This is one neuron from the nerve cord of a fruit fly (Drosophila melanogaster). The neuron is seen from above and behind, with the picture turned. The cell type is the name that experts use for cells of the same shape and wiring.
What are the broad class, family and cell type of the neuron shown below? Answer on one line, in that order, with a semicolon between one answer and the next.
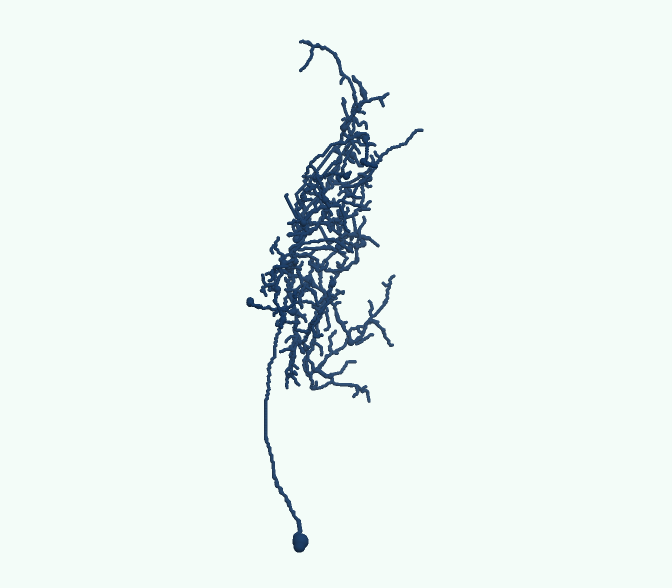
nerve-cord intrinsic neuron; hemilineage 01B; IN01B065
